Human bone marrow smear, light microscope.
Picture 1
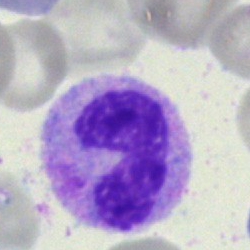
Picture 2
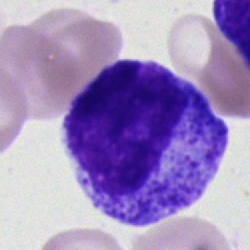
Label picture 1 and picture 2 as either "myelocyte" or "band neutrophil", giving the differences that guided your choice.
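Answer: picture 1, band neutrophil; picture 2, myelocyte. The band neutrophil has a nucleus deeply indented into a C shape, its notch opening to the left, with dense, clumped, dark purple chromatin and no nucleoli.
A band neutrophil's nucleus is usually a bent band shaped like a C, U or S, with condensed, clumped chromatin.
In the myelocyte, the cytoplasm forms a crescent-shaped rim, widest at the lower right, filled with many dark purple granules on a paler lilac background.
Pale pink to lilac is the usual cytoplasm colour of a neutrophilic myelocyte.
The outline is round and smooth in the band neutrophil but roughly round with a slightly irregular, angular edge in the myelocyte. Neither cell shows clear vacuoles in its cytoplasm. Pale red cells lie against the upper left and upper right of the myelocyte.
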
